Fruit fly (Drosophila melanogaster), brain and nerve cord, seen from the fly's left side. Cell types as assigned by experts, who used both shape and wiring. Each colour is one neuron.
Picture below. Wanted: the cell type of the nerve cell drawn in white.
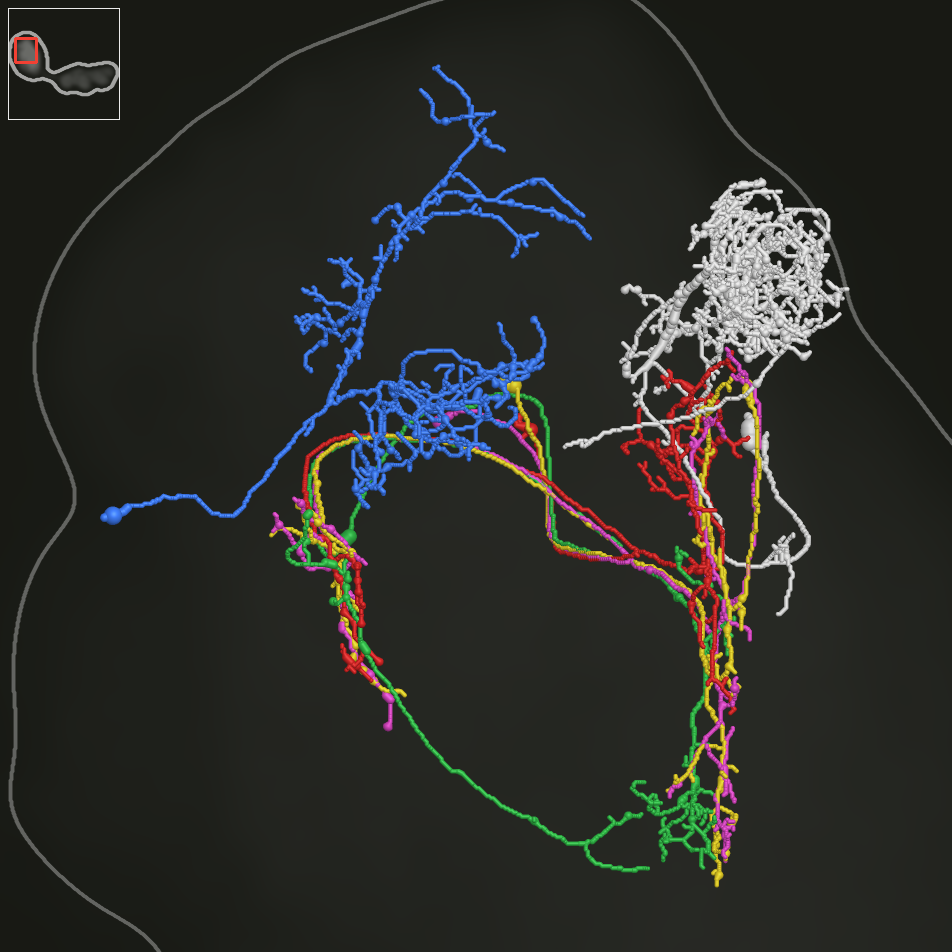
MB-C1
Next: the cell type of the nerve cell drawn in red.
PLP043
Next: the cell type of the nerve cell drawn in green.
CB2873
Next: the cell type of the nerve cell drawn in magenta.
PLP044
